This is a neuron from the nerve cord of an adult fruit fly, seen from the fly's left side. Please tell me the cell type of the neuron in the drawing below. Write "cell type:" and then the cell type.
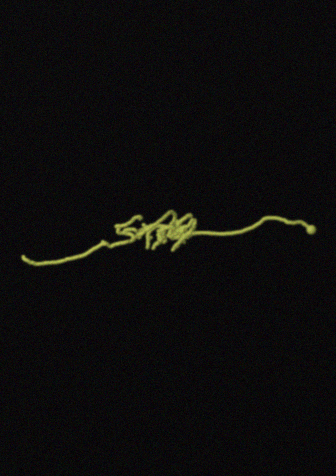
cell type: IN06A125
